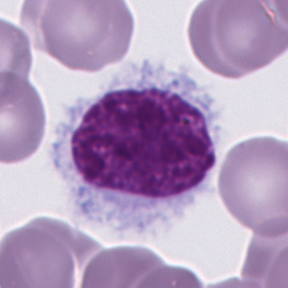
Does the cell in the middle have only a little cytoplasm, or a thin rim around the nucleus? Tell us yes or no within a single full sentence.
Yes, most of this cell is taken up by its nucleus.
